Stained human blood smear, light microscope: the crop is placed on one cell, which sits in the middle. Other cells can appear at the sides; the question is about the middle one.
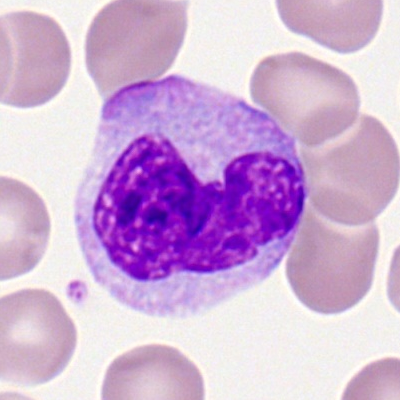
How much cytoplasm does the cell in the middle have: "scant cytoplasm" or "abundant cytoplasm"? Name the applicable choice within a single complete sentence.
The nucleus is surrounded by broad cytoplasm.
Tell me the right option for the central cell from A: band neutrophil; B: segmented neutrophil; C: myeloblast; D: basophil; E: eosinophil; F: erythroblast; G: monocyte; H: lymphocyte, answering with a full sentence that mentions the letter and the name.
The cell placed in the middle is a monocyte; option G is correct.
